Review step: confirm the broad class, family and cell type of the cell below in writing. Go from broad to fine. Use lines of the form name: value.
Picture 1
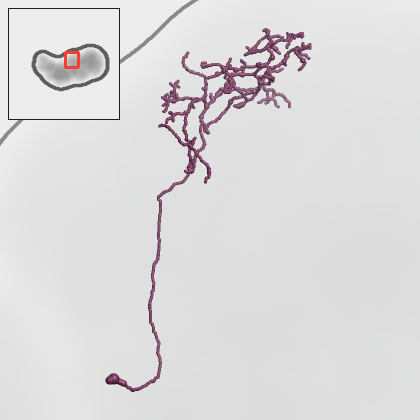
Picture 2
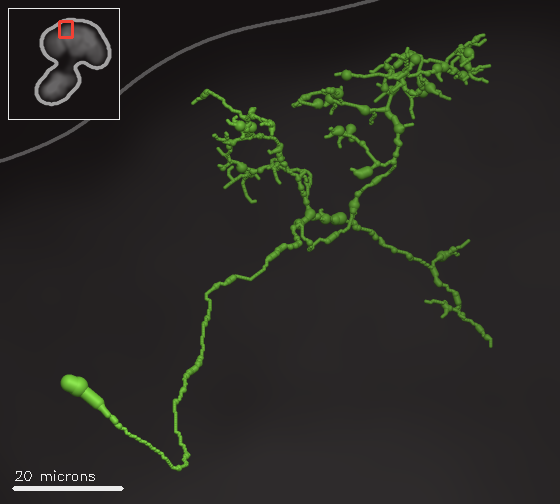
broad class: central-brain intrinsic neuron
family: hemilineage SLPal5
cell type: SLP142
